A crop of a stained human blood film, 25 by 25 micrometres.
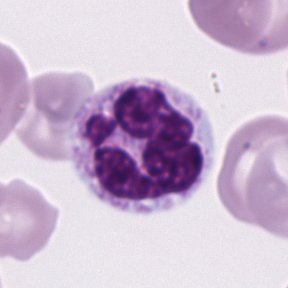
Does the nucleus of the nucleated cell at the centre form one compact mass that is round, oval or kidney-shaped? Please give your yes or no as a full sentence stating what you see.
No, separate lobes make up the nucleus of this cell.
